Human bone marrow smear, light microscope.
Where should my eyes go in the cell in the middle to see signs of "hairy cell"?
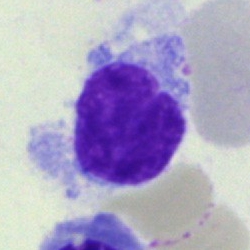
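The cell in the picture is a hairy cell. Wispy, shaggy tufts of cytoplasm project from its surface, and its outline is irregular, with a ragged, frayed edge to the cytoplasm.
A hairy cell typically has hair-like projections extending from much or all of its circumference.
The cytoplasm is pale greyish-blue. No distinct nucleolus is visible in the nucleus.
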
